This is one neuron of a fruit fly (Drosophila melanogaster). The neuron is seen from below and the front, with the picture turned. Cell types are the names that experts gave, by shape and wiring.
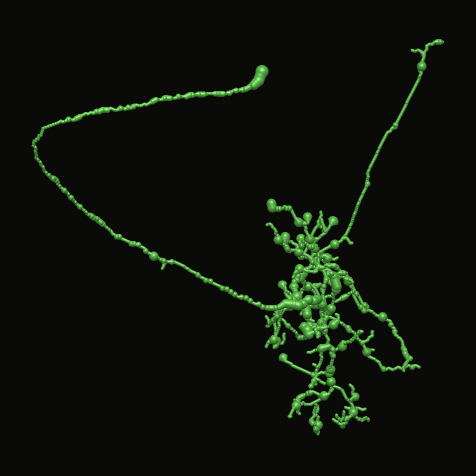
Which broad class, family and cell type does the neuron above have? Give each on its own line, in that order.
central-brain intrinsic neuron
hemilineage MD3
CB1145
